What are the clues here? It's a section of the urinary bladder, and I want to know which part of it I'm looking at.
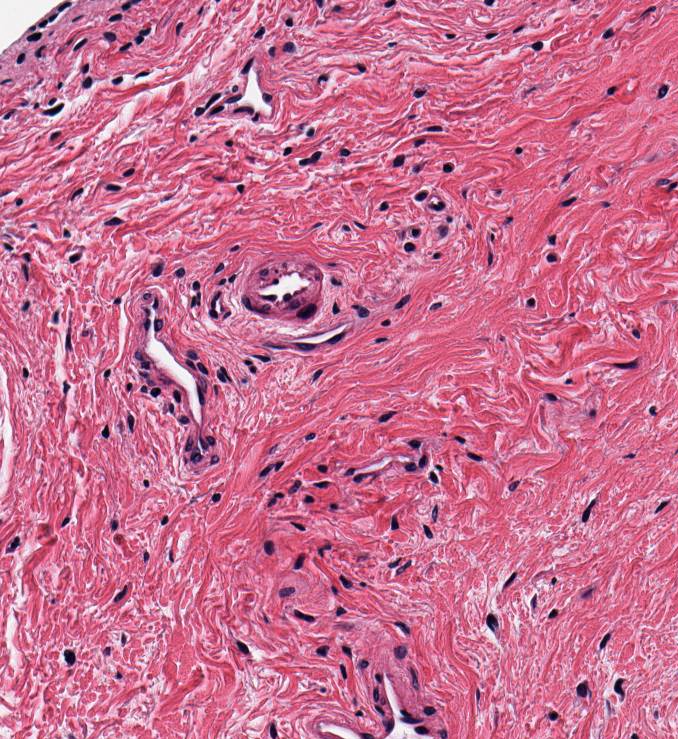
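I'd call this field loose connective tissue. The collagen bundles are wavy and run in many directions, not in one parallel array, with sparse small dark nuclei, spindle-shaped to oval, scattered between them.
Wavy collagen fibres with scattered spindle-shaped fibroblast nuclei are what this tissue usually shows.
I find no epithelium anywhere.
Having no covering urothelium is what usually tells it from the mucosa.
The pink collagen fills the whole field densely, and there are no fat cells.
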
